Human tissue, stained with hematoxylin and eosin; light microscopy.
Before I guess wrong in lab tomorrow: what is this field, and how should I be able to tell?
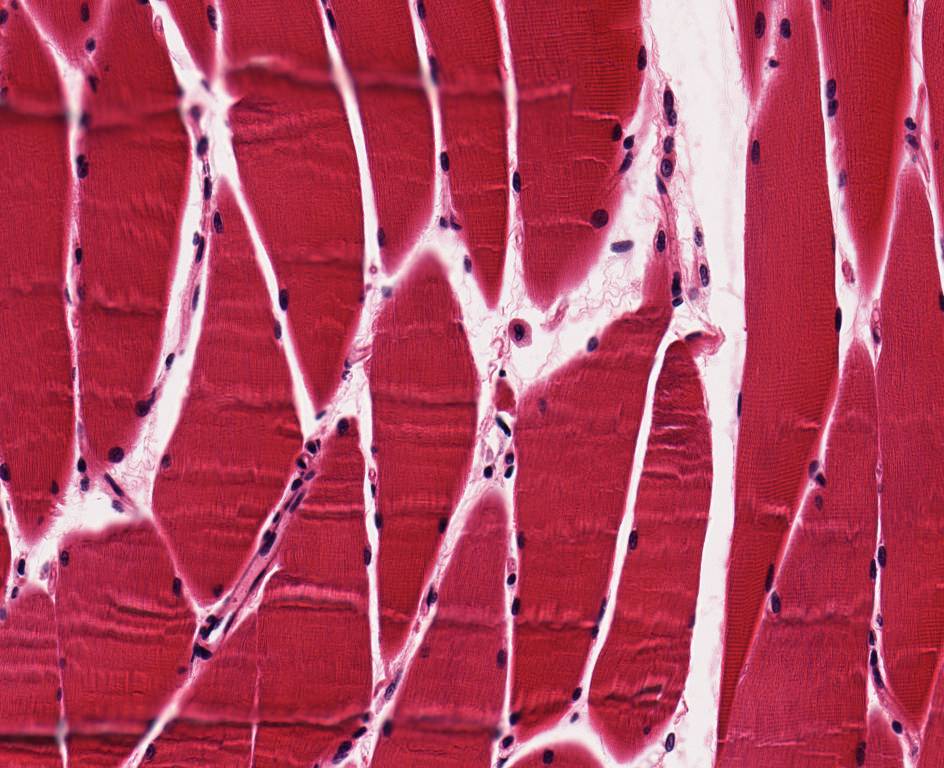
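Skeletal muscle. Long, deep red fibres lie side by side, running mainly top to bottom. Fine cross-striations cross their width. Nuclei dark, oval, at fibre edges rather than centres. Cytoplasm strongly, evenly eosinophilic.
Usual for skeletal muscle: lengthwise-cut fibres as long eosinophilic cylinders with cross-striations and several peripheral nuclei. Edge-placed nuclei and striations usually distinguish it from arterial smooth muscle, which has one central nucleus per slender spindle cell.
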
